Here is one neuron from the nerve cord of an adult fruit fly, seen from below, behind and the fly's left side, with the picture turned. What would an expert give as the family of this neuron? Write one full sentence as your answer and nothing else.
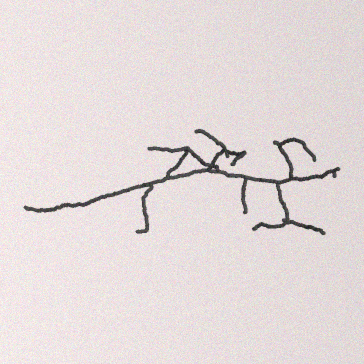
Family membership for the neuron is DNg.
